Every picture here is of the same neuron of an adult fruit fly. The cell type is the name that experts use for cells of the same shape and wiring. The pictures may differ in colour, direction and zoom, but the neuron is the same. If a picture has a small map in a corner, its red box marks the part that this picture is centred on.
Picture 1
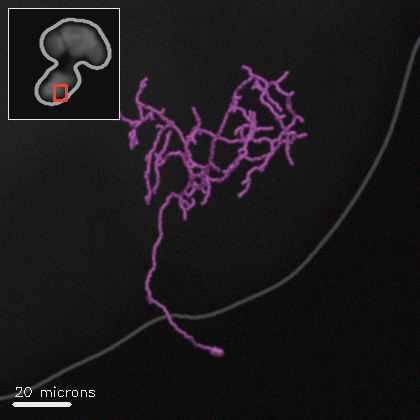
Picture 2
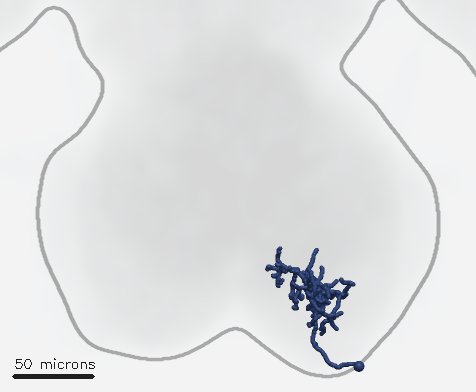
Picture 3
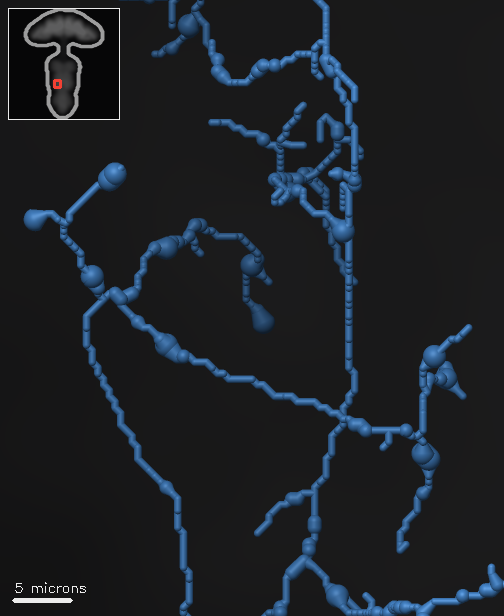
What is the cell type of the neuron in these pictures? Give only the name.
IN20A.22A089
